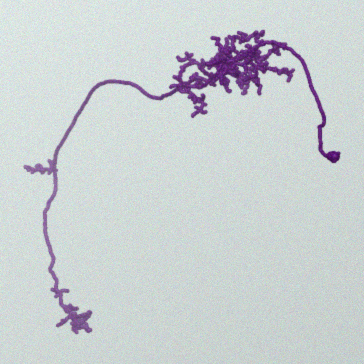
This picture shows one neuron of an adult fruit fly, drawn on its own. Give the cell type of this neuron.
TmY10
